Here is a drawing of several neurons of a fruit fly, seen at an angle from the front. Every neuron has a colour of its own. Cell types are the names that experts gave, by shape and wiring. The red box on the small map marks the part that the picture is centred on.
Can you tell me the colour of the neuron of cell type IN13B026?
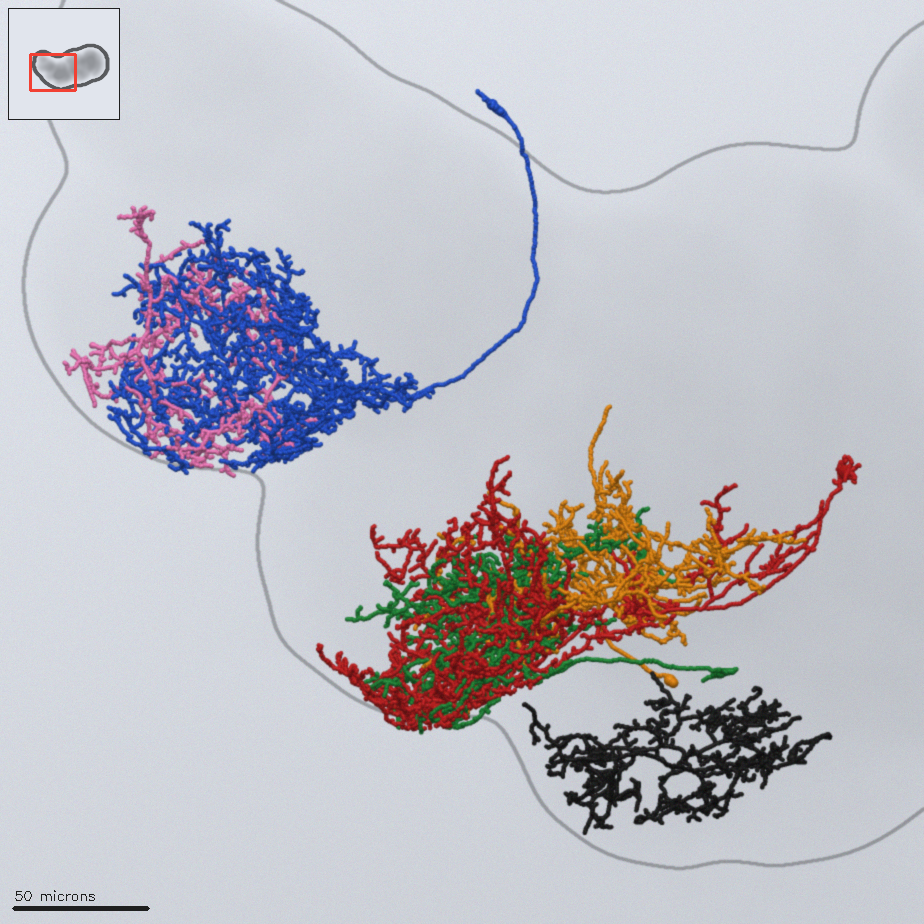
pink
